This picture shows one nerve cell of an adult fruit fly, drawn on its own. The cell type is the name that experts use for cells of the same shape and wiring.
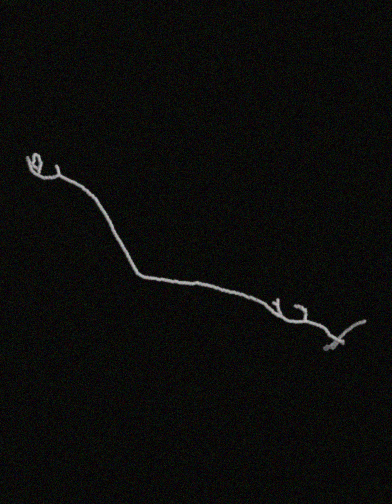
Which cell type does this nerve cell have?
ORN_DL3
